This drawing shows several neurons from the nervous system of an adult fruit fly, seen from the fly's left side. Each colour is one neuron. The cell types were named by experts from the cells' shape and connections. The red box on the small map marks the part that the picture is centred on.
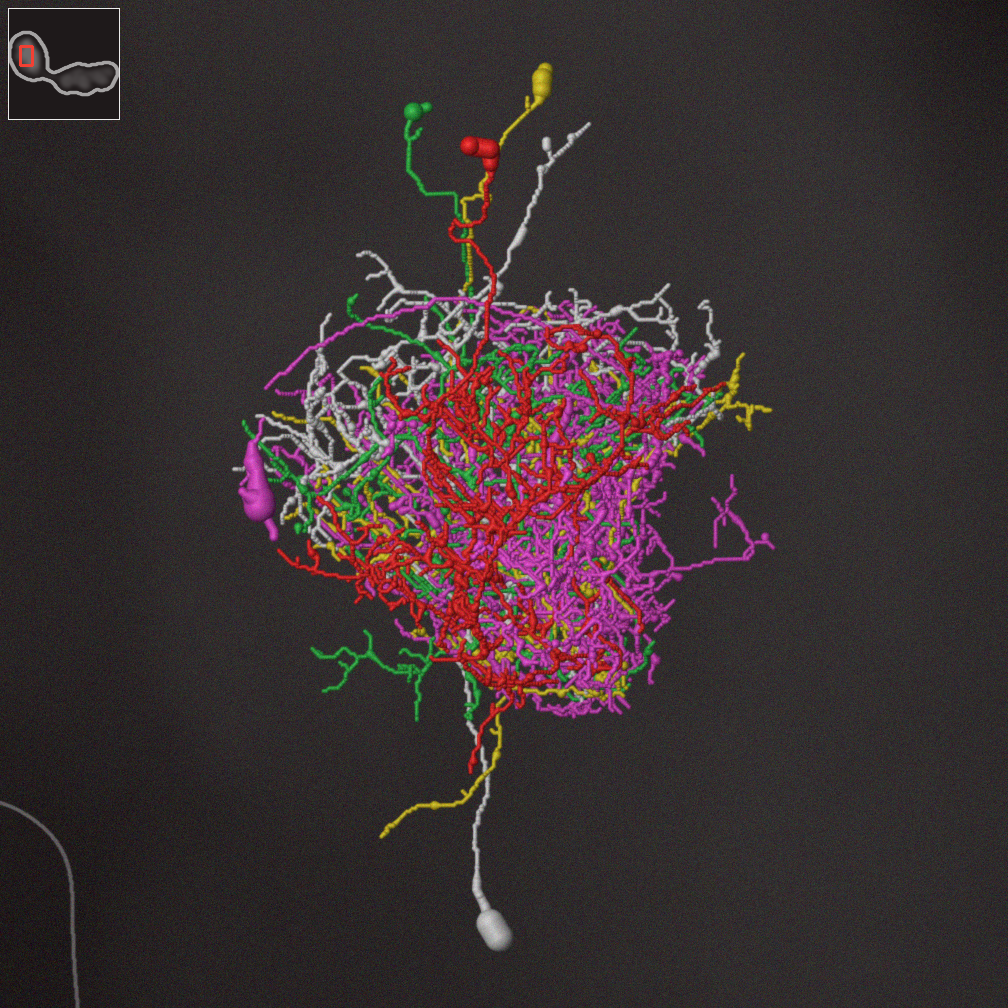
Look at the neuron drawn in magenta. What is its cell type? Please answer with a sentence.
The cell type is PVLP018.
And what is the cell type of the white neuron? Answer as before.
The cell type is PVLP074.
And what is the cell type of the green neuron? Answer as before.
The cell type is PVLP080_a.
